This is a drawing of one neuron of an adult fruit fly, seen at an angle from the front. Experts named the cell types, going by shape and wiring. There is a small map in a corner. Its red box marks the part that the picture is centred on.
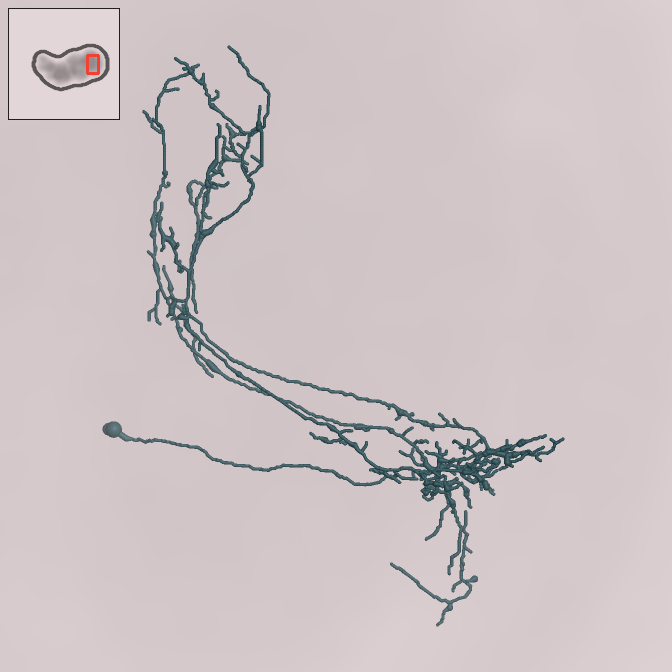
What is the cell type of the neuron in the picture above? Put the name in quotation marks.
"aMe1"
